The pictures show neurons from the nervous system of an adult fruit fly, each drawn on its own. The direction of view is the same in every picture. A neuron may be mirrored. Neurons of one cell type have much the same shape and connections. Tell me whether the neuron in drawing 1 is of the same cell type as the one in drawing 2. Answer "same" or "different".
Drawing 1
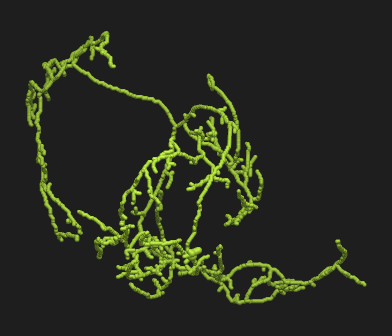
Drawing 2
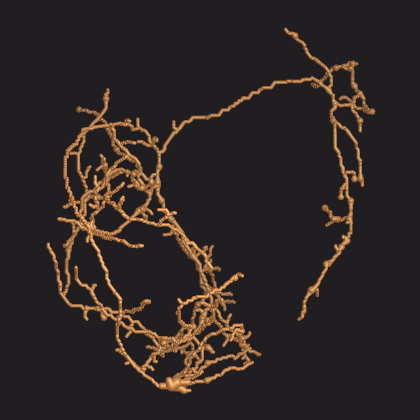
same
